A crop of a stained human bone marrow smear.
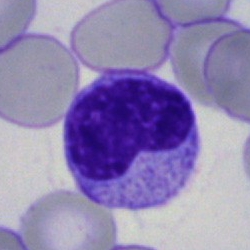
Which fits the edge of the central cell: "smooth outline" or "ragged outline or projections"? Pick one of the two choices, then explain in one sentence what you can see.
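Smooth outline. The cell outline is round and smooth.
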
